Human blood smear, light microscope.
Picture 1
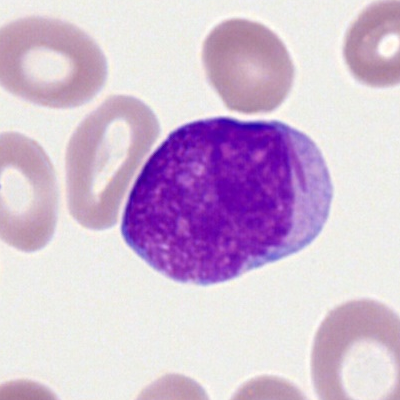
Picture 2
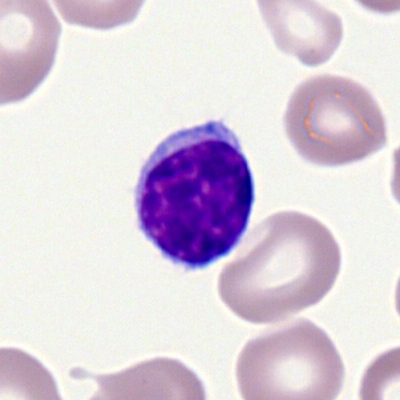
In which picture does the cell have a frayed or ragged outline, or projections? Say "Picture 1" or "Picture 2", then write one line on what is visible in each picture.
Picture 2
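In picture 1: The cell outline is smooth and oval.
In picture 2: A few fine hair-like projections stick out from the cell's edge.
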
